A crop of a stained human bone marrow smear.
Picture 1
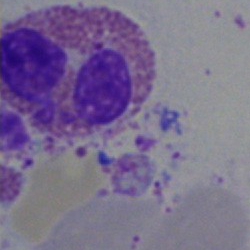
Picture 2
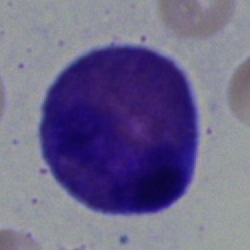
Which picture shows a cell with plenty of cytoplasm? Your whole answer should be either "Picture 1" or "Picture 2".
Picture 1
